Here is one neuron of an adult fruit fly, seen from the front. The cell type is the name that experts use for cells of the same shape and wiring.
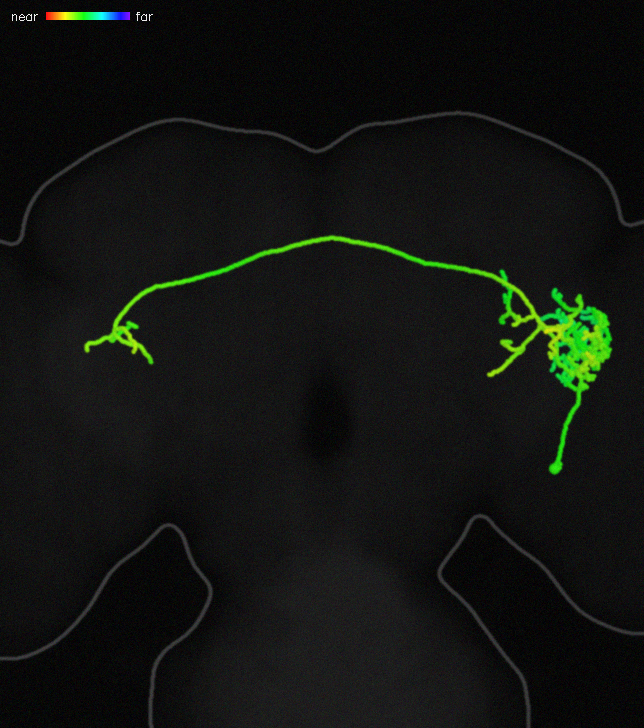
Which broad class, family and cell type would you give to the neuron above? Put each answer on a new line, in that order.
central-brain intrinsic neuron
hemilineage VLPl&p2_lateral
CB2339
